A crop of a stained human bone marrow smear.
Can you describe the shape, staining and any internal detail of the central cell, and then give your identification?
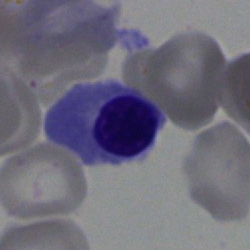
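Its outline is irregular and angular rather than smoothly round. The nucleus sits off-centre toward the right, with dense chromatin staining a deep dark purple. Most of the lilac-blue cytoplasm lies to the left of the nucleus. So that's an erythroblast.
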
